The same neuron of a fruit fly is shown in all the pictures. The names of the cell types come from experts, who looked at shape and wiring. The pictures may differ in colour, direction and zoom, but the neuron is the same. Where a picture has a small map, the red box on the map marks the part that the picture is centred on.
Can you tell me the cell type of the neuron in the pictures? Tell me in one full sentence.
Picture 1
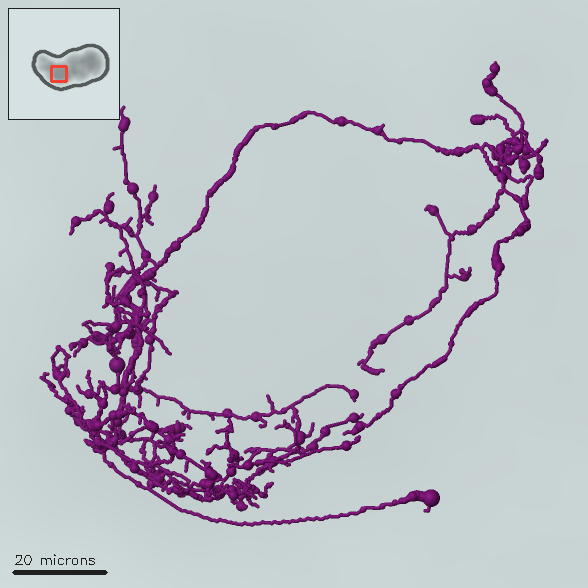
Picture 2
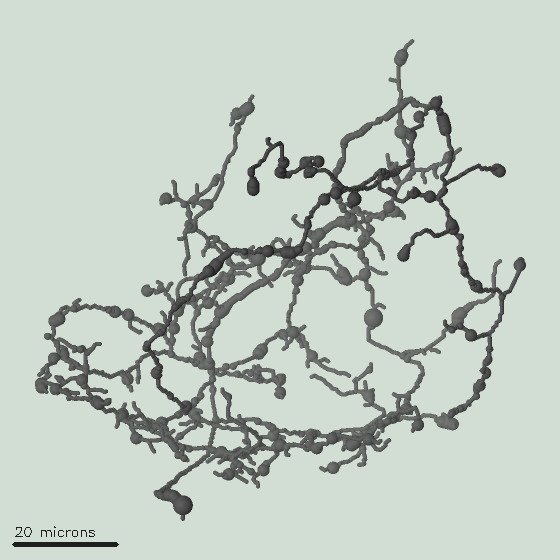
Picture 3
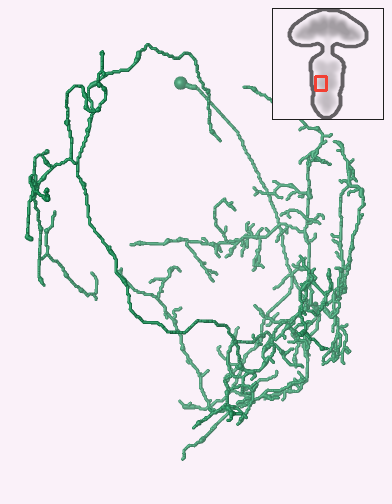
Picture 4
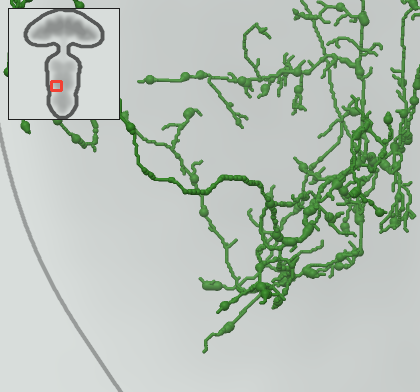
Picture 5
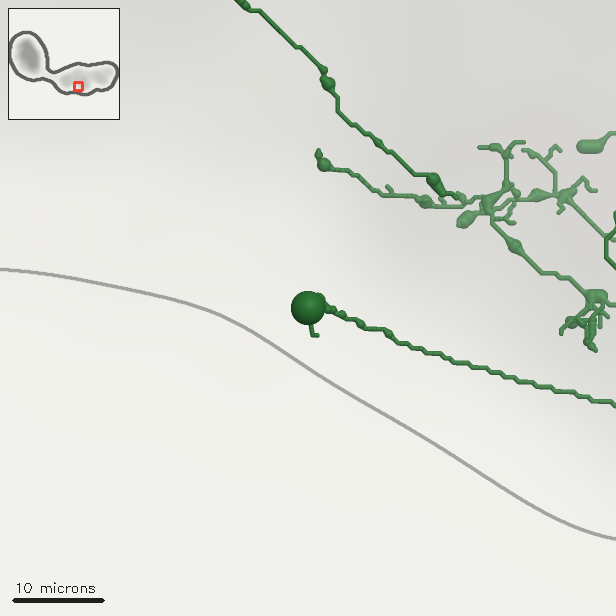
The cell type this neuron represents is IN04B078.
